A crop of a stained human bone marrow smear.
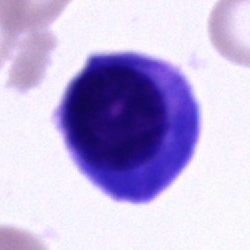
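Plasma cell, the central cell in this stained human bone marrow smear. Its nuclear chromatin is dense and dark purple. The cytoplasm stains deep blue and forms a rim that is widest on the right and lower side of the nucleus. A small pale bulge projects from the left edge of the cell.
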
